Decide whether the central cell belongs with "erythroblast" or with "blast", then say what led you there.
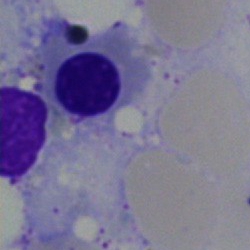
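This is an erythroblast. The chromatin decides it: it stains dark purple and looks dense throughout the nucleus.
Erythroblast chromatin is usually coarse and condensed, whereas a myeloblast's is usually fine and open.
Pale lilac-blue cytoplasm surrounds the nucleus. A round clear vacuole lies just below and to the right of the nucleus, and a small dark round body sits just above it.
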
